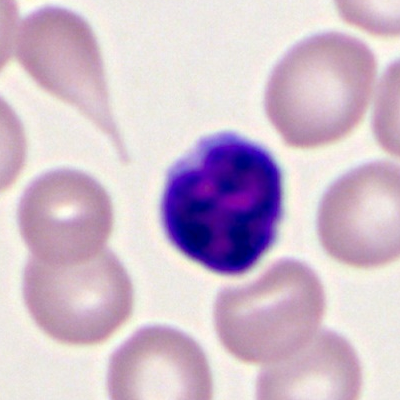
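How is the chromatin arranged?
Dark and coarsely clumped, with lighter purple patches between the clumps.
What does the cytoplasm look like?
A scant pale blue rim, seen mainly as a thin crescent at the upper left, with no visible granules.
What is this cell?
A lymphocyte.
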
